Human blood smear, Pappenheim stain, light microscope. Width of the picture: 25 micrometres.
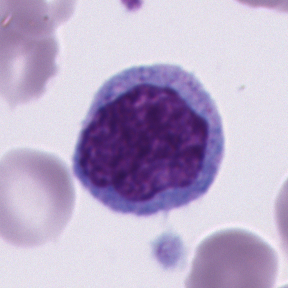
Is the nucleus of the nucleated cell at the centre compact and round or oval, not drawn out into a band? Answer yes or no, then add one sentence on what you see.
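Yes. The nucleus is a single rounded mass without separate lobes.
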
